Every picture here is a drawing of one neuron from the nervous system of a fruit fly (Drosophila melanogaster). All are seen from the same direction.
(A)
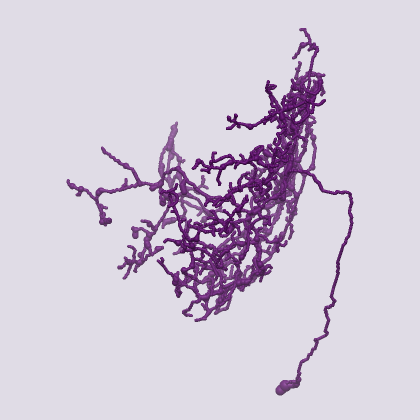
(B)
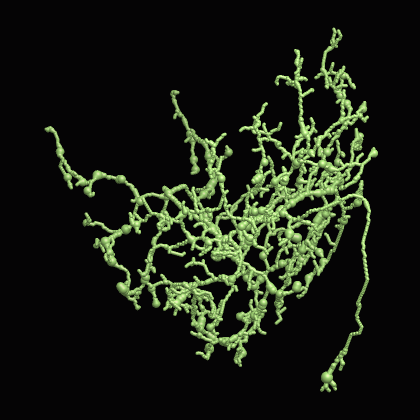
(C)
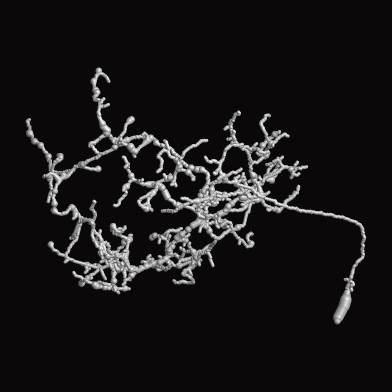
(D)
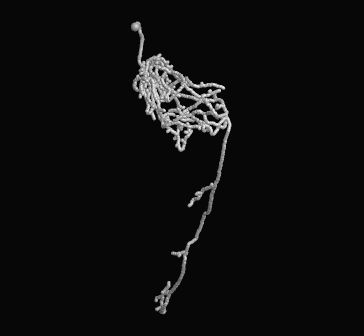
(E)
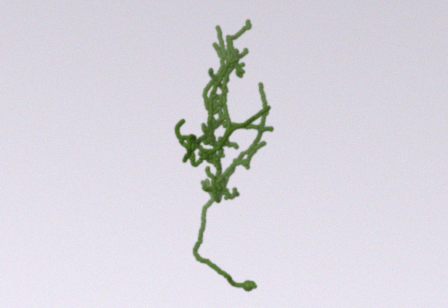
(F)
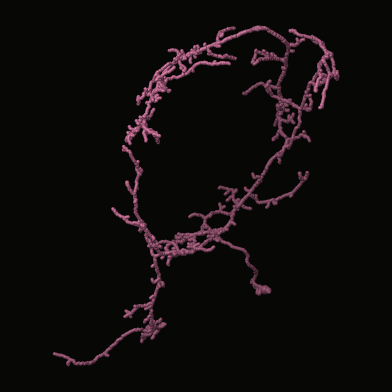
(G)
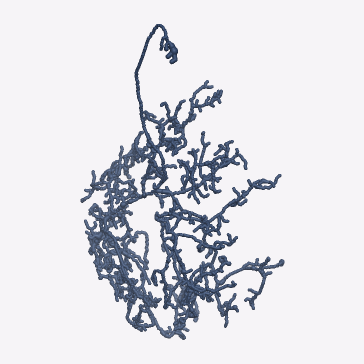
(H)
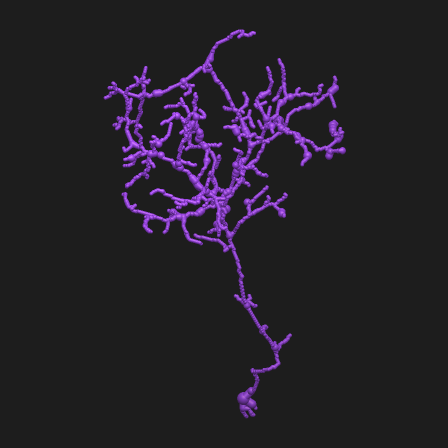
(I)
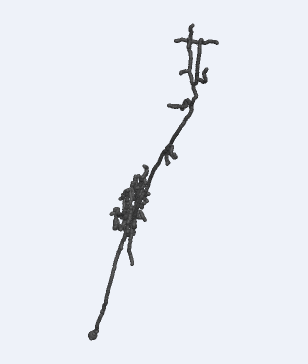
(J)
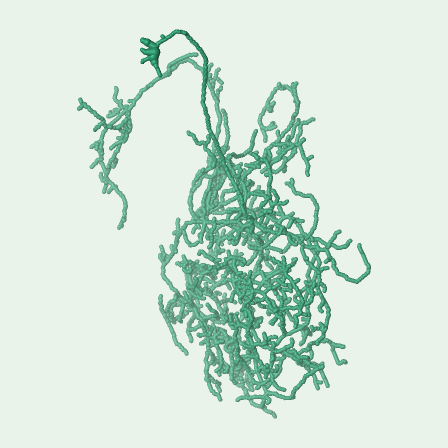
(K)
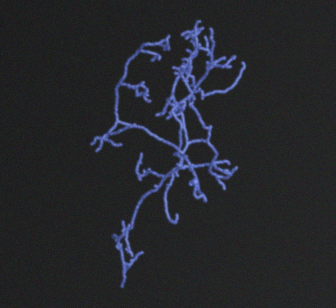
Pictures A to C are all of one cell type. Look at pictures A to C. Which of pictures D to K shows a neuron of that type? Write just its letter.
G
